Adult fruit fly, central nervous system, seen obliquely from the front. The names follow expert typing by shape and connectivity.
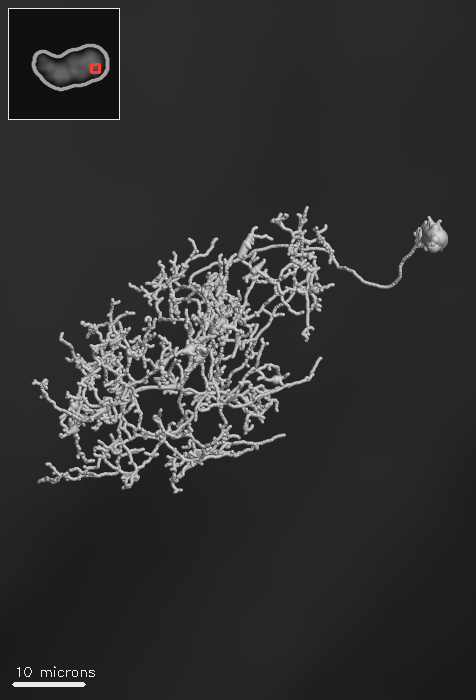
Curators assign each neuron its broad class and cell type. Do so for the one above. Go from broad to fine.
central-brain intrinsic neuron; CB3373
